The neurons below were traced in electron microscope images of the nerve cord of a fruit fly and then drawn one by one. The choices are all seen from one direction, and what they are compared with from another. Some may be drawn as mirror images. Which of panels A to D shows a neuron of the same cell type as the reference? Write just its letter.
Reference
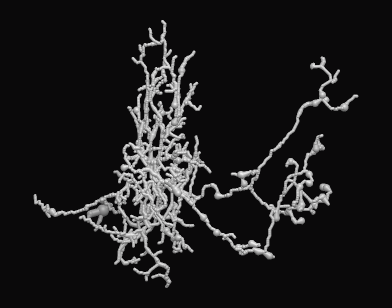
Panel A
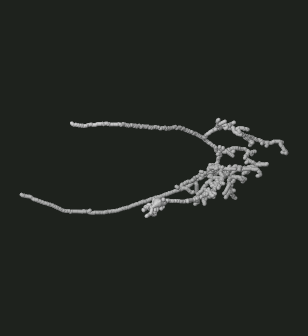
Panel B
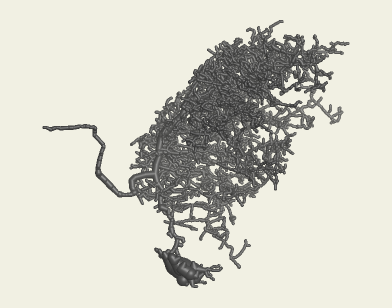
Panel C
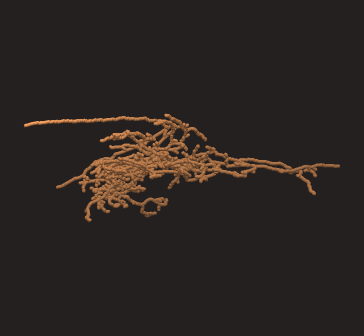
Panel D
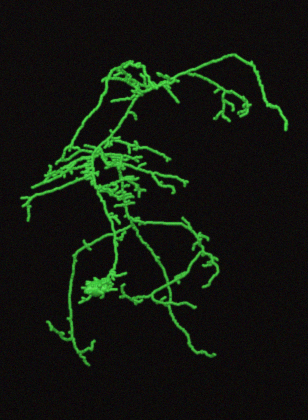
B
